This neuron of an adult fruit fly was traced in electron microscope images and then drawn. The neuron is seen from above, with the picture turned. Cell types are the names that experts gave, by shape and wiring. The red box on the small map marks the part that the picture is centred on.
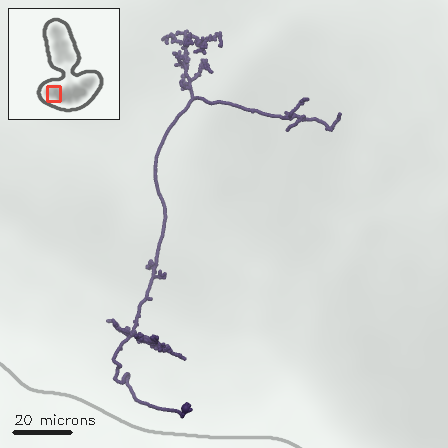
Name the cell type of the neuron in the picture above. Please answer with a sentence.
The cell type is TmY4.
